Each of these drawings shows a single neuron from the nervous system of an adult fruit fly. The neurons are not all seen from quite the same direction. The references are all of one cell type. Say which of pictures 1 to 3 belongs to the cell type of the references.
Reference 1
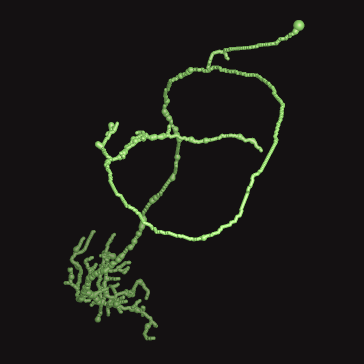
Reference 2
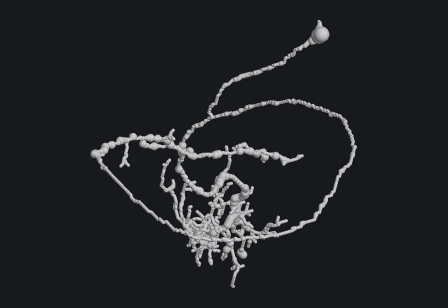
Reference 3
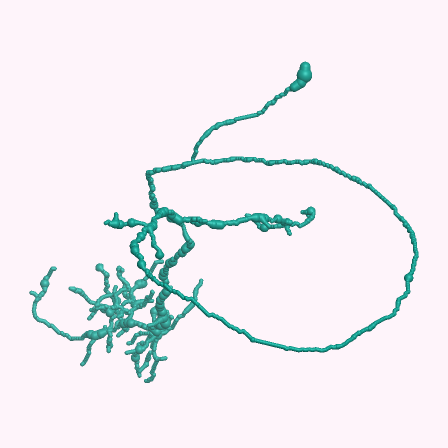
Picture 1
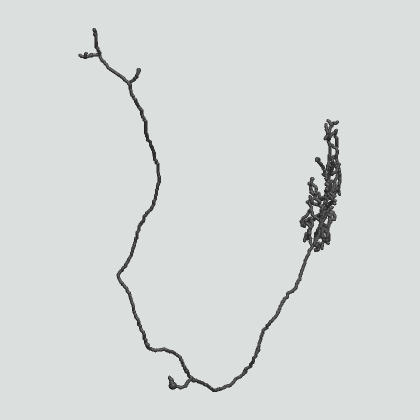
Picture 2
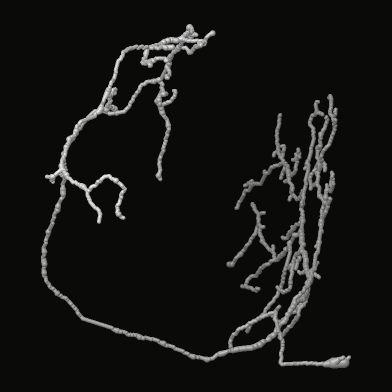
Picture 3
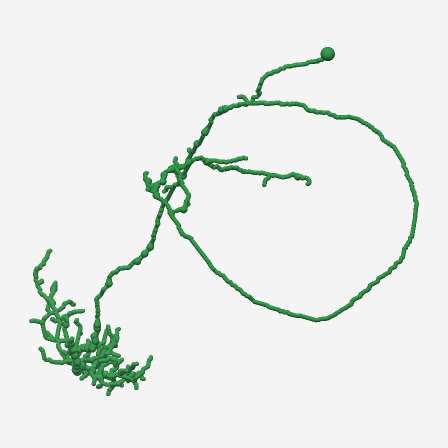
Picture 3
